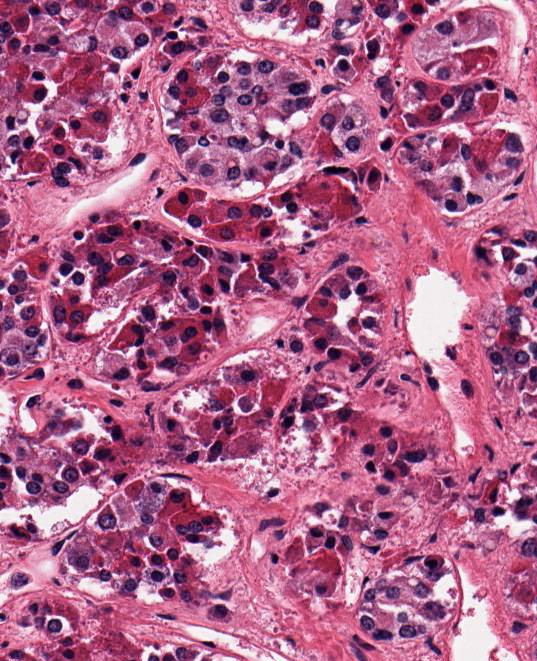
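Pituitary. Looking within single nests, I find cells with bright red cytoplasm mixed among cells whose cytoplasm is pale purple-grey. Their nuclei are round and fairly even in size. Empty white slit-like spaces follow the septa; the biggest sits on the right. I find no fat cells anywhere in the field.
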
